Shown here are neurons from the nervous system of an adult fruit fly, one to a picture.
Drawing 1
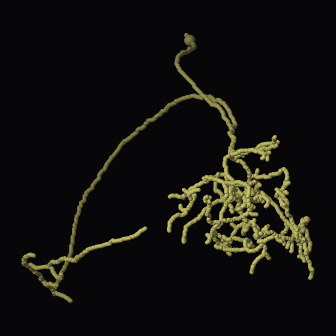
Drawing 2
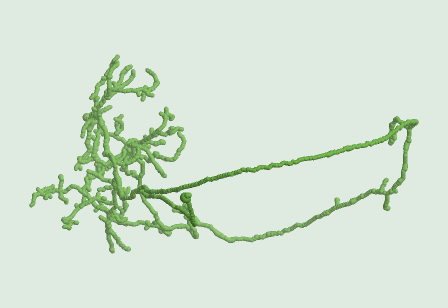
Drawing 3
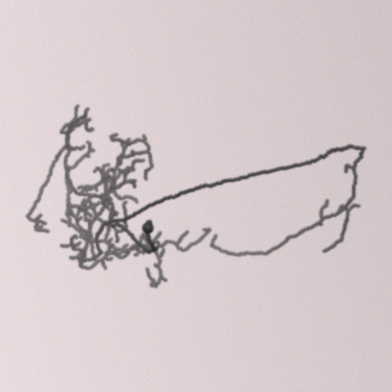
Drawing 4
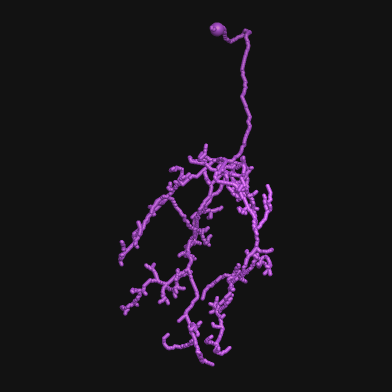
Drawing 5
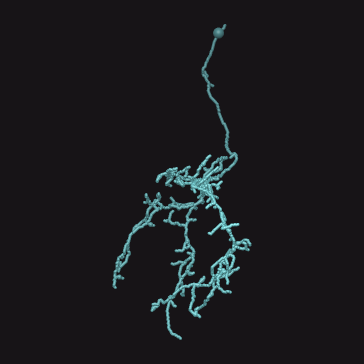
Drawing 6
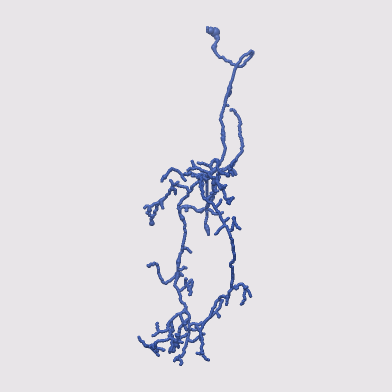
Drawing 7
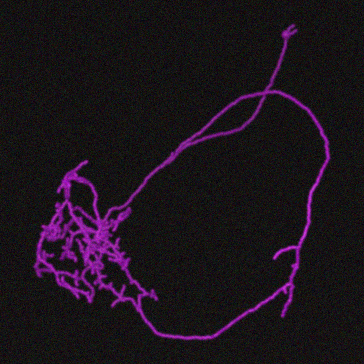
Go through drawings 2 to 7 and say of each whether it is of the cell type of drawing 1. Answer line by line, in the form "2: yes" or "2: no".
2: yes
3: yes
4: no
5: no
6: no
7: yes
